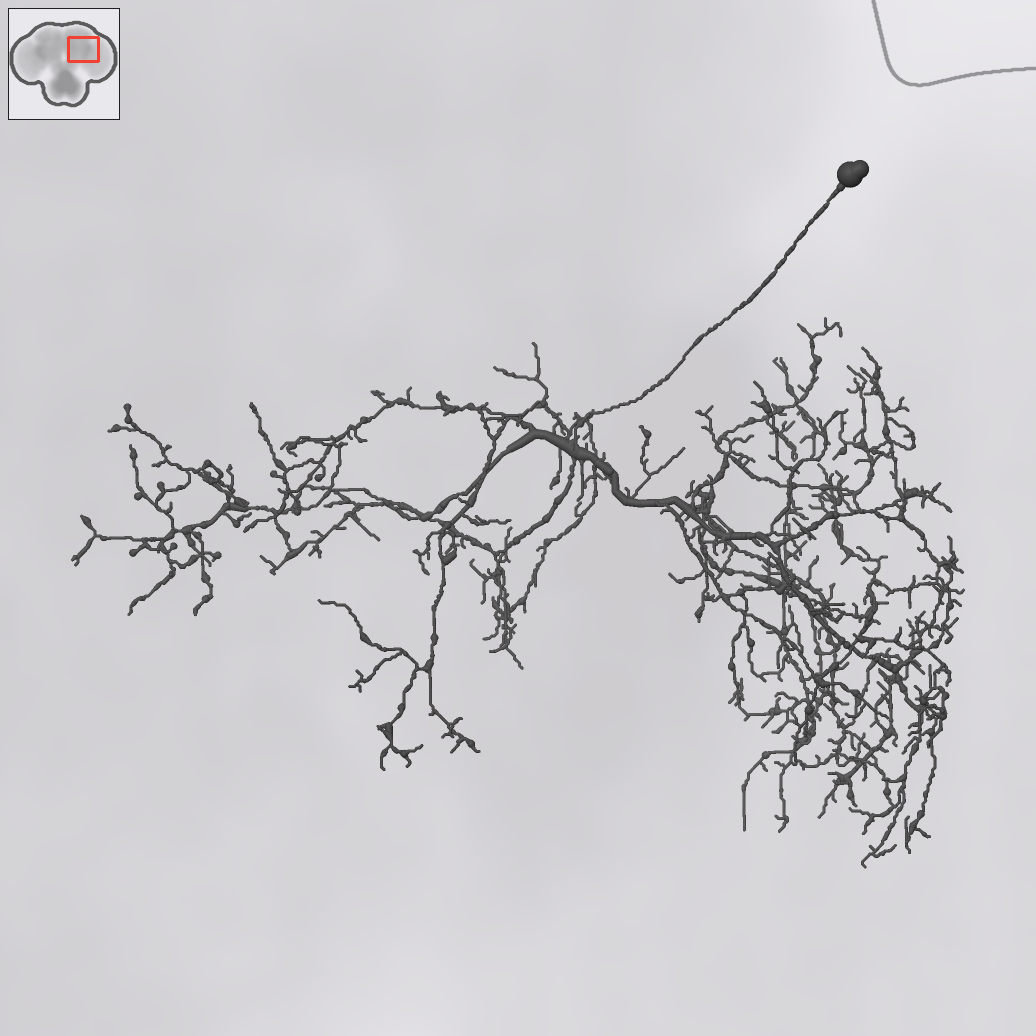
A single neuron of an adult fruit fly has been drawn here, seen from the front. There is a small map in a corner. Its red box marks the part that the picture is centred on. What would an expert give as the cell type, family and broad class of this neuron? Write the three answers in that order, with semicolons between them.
LoVP50; hemilineage LHl4_posterior; visual projection neuron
